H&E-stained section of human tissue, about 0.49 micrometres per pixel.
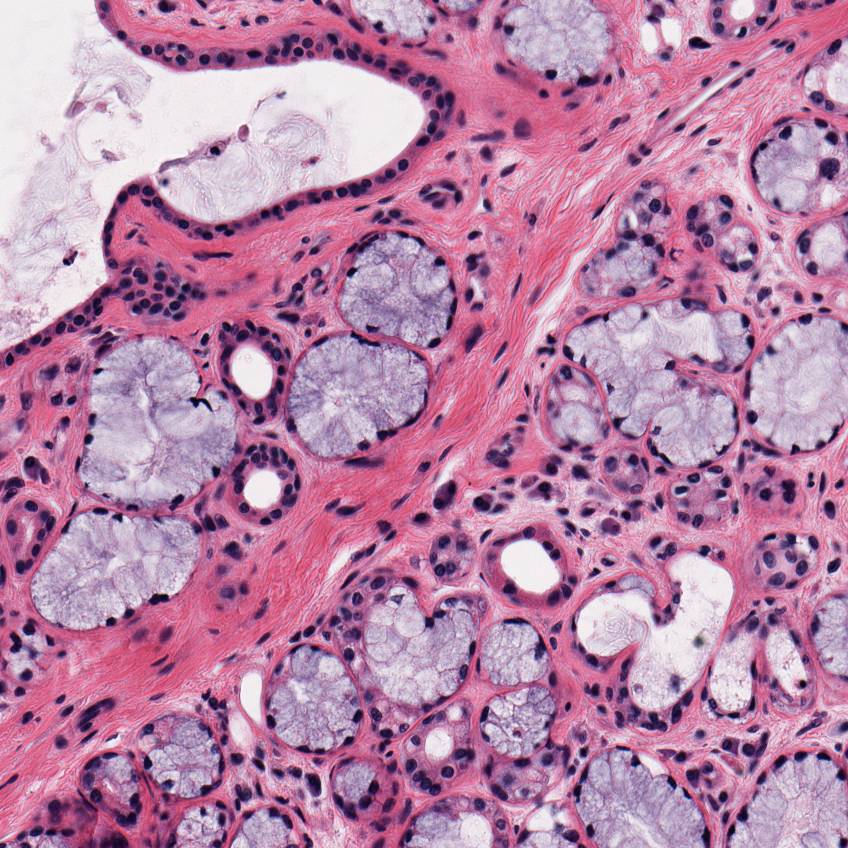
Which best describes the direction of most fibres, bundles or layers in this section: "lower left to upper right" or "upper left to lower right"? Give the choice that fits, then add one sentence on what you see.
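Lower left to upper right. A band of dense pink fibrous stroma crosses the field diagonally from lower left to upper right, with glandular units on both sides.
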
